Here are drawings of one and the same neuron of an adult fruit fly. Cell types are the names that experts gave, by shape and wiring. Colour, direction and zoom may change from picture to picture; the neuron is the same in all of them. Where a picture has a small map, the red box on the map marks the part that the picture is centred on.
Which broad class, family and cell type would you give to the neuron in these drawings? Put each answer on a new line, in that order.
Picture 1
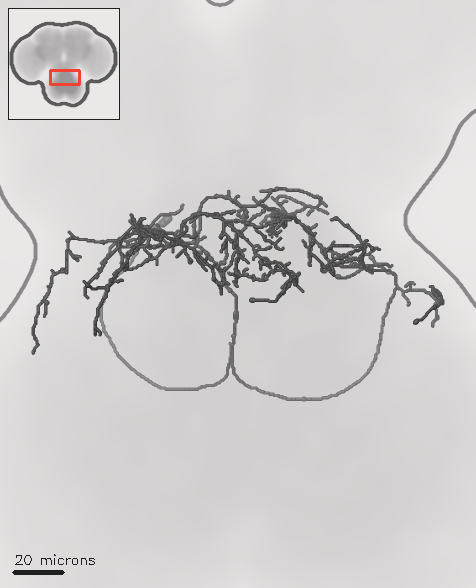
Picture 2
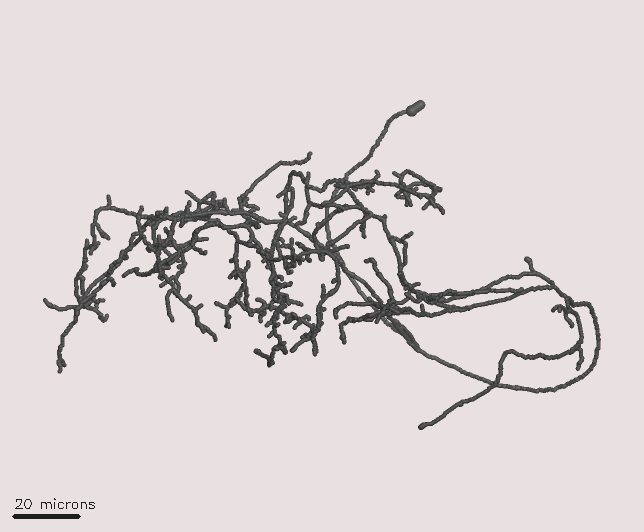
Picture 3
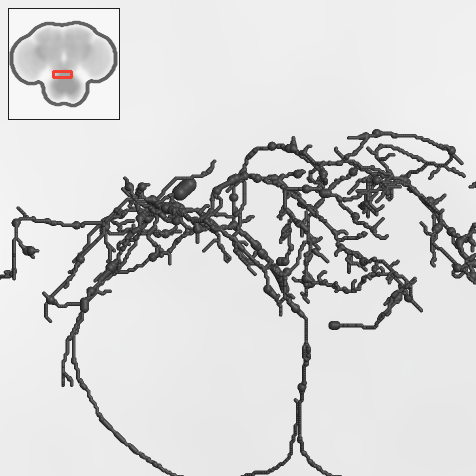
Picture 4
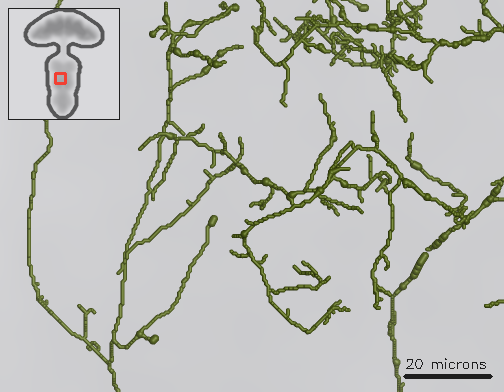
nerve-cord intrinsic neuron
hemilineage 19B
IN19B043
